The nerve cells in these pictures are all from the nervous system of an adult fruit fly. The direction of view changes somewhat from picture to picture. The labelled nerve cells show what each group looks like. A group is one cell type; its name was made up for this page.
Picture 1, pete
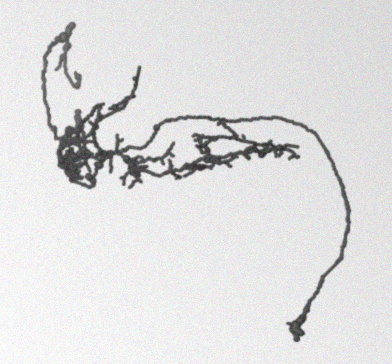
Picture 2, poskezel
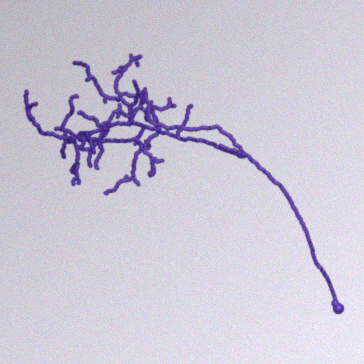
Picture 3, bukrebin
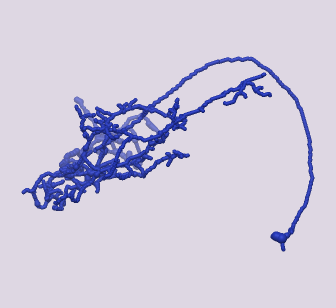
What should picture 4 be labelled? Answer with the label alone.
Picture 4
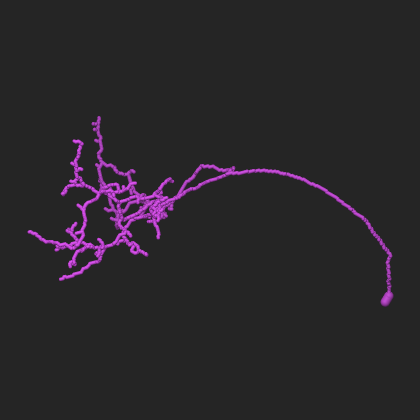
poskezel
